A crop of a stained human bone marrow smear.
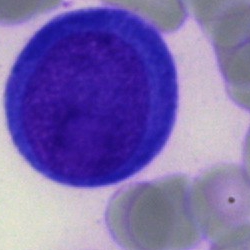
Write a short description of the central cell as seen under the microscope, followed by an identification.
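First, position: the nucleus lies roughly centrally, with cytoplasm visible around its entire circumference. Second, chromatin: finely granular and evenly spread. Third, cytoplasm: a narrow rim of deep, intense blue. Conclusion: a proerythroblast.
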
